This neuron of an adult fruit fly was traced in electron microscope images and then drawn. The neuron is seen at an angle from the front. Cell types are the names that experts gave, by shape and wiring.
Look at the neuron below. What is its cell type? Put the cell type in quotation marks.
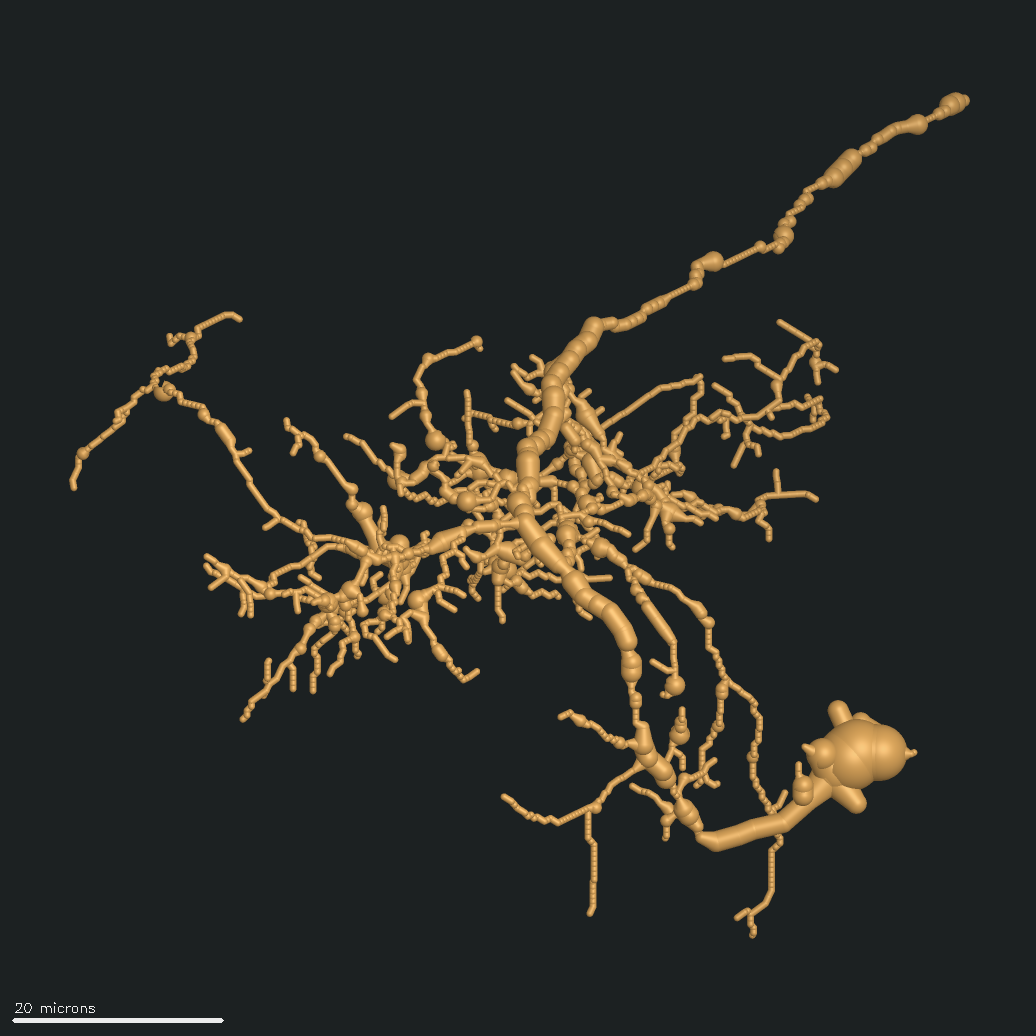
"MNad09"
